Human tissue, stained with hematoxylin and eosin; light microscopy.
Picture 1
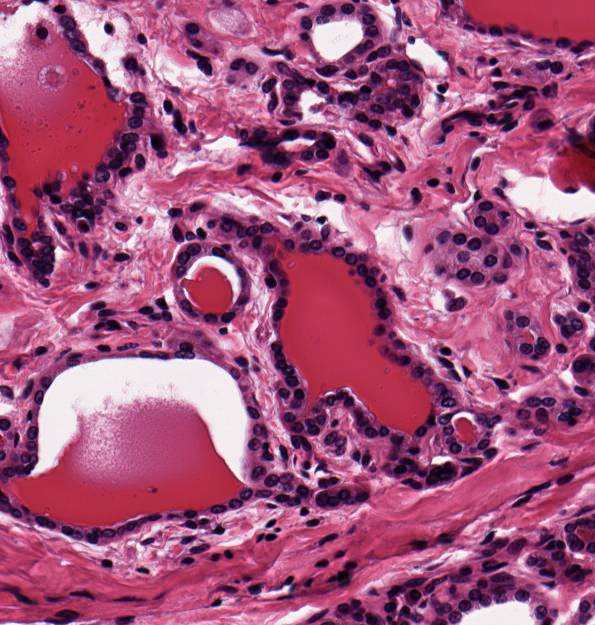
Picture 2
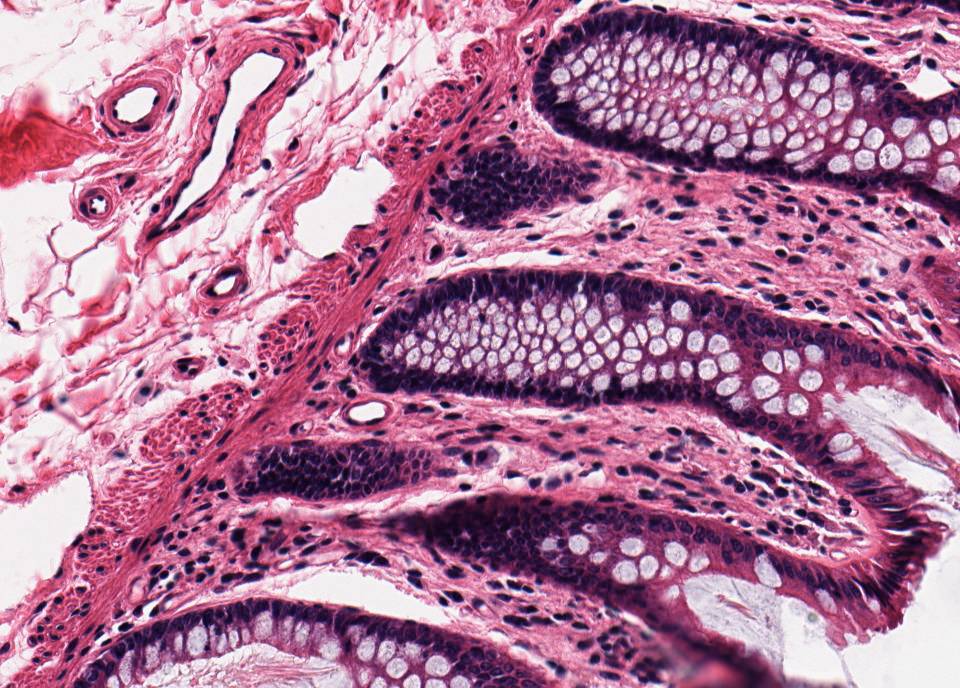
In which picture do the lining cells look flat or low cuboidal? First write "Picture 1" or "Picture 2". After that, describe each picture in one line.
Picture 1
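What picture 1 shows: The lumina are lined by a single layer of low cuboidal cells with round, dark nuclei.
What picture 2 shows: The crypts are lined by a single layer of columnar cells with dark nuclei at their bases.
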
